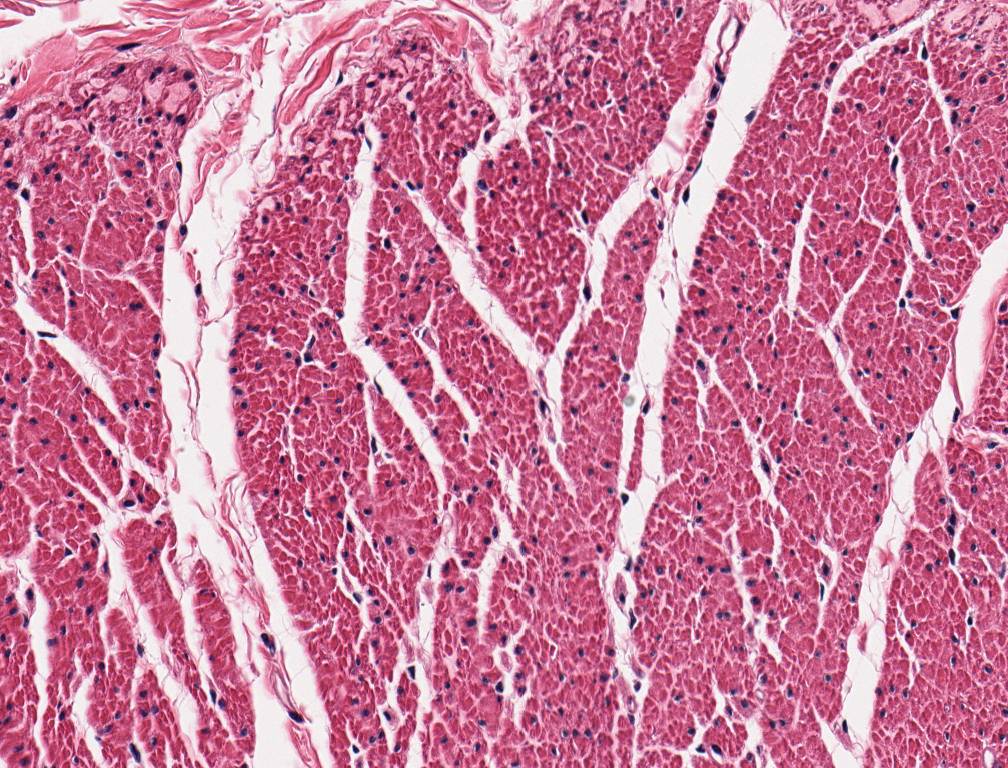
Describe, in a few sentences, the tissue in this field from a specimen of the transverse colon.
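Cross-cut muscle cells appear as small, closely packed polygonal profiles with deep pink cytoplasm. Clefts between the bundles are white and mostly cell-free. Epithelium and glands are absent from the whole field.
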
